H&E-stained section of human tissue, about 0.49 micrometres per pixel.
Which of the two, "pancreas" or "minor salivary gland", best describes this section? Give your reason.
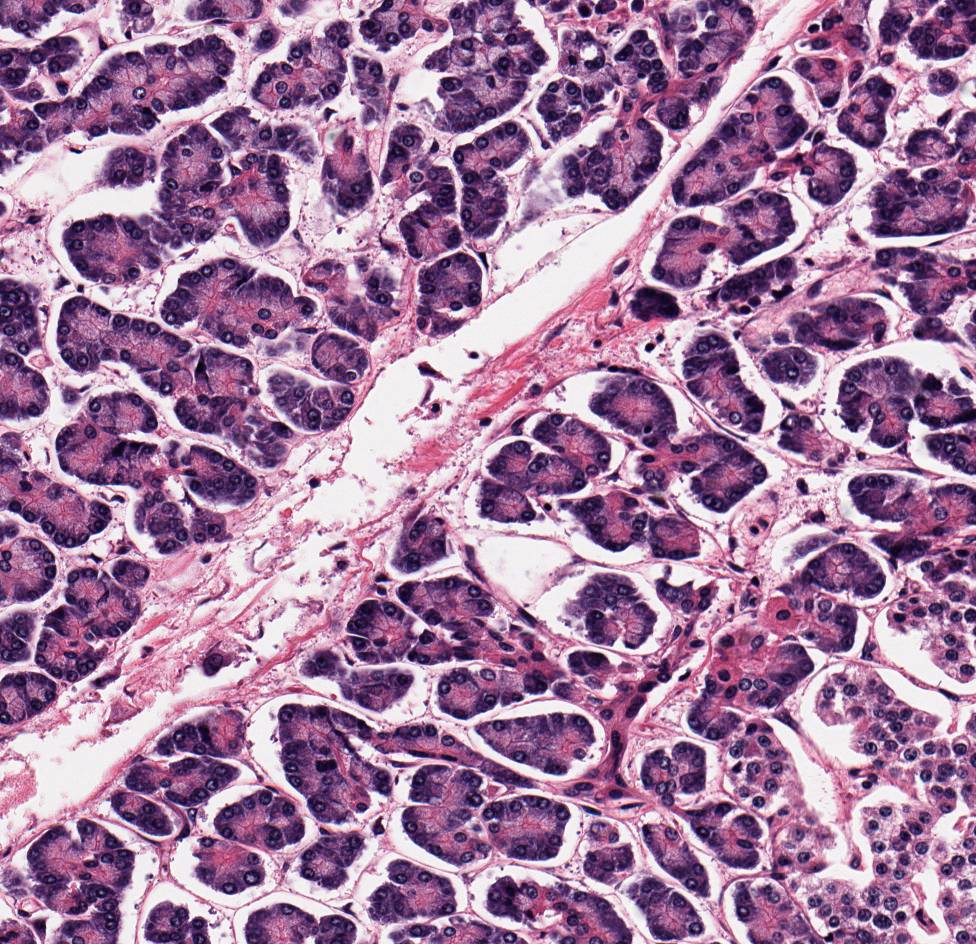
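Pancreas. Acini closely packed, split into two fields by a band of loose connective tissue running diagonally, lower left to upper right. Each acinus a rounded or lobulated cluster of pyramidal cells arranged radially around a small, inconspicuous central lumen. Acinar nuclei round, lying toward the cell bases. Diagonal septum: loose, pale pink fibrous tissue with wide empty clefts.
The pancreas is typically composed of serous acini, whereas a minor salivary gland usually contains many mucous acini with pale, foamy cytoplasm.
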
